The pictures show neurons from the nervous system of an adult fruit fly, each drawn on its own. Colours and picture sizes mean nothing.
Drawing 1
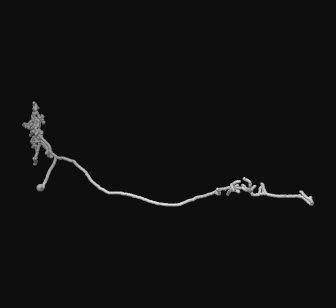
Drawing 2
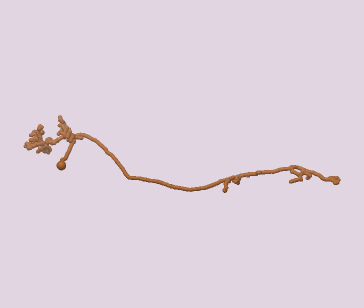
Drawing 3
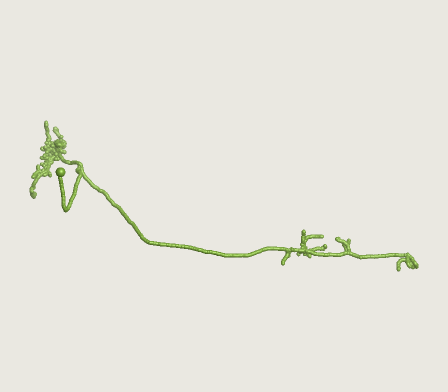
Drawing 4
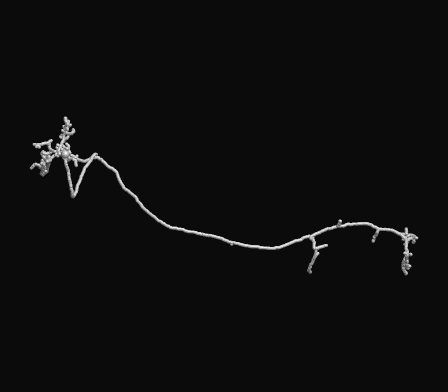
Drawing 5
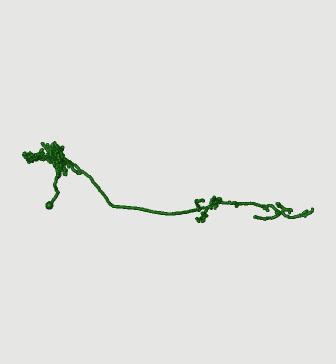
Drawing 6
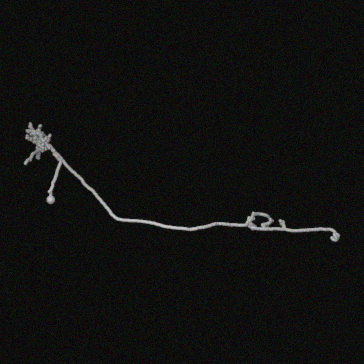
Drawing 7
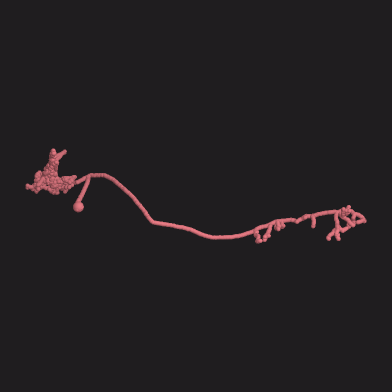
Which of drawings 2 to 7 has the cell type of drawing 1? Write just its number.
6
